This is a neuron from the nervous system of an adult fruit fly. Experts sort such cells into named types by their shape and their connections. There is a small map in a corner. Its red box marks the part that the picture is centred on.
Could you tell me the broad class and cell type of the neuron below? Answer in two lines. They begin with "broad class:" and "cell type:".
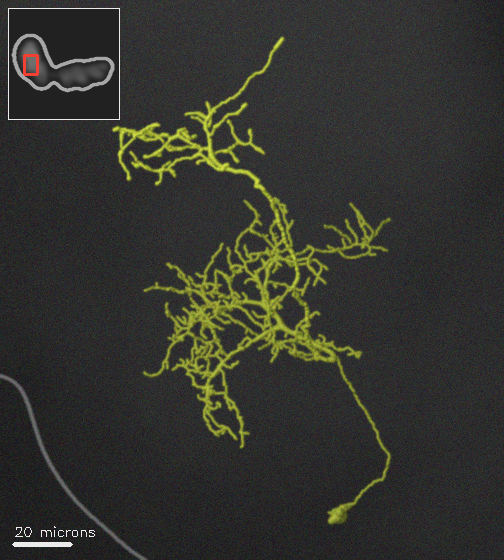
broad class: central-brain intrinsic neuron
cell type: CB0492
